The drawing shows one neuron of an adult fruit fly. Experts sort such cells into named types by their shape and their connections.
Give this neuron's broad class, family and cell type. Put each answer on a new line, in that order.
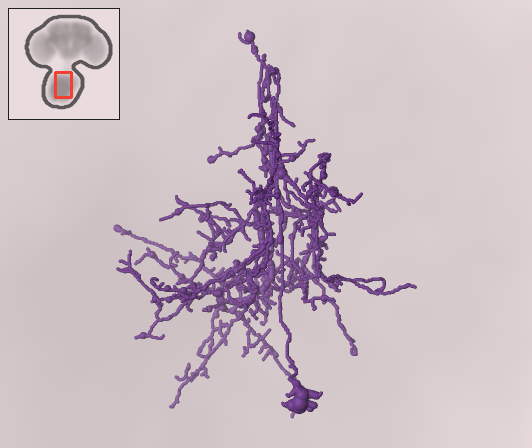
nerve-cord intrinsic neuron
hemilineage 00A
IN00A035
